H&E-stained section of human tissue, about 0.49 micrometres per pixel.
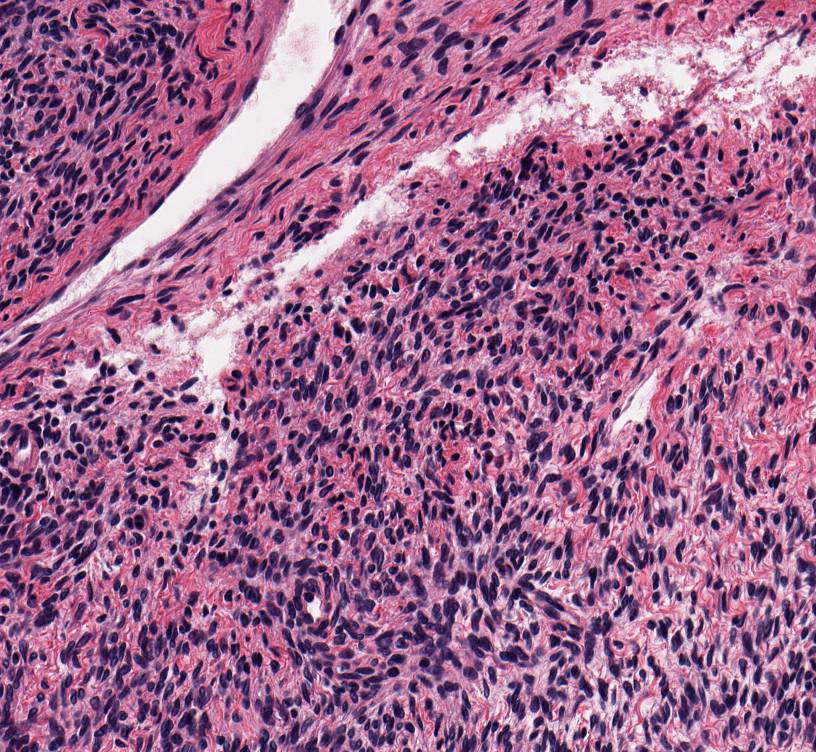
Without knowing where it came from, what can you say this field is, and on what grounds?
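Ovarian cortex occupies this field: densely packed spindle cells fill most of it, particularly the central and lower parts.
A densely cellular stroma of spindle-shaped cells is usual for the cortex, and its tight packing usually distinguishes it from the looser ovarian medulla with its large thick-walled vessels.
Nuclei are dark-staining and elongated to oval; cell borders are indistinct, with scant pale pink cytoplasm between the nuclei. A small round vascular lumen lies in the lower centre.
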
